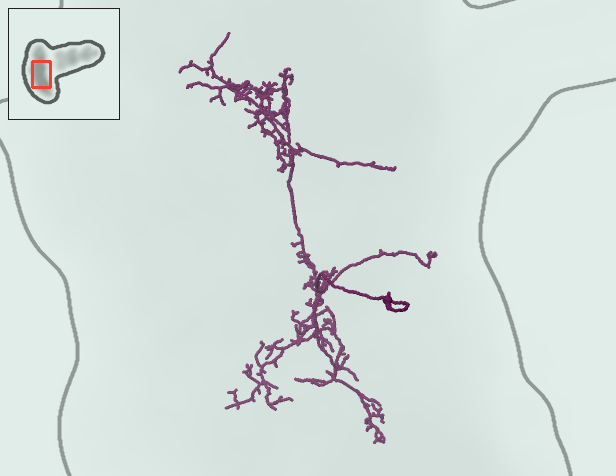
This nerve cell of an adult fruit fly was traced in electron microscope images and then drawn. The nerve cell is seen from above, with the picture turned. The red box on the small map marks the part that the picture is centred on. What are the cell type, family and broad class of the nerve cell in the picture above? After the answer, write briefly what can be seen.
Its cell type is CB3870. The family is hemilineage DM1_antero_ventral. This is a central-brain intrinsic neuron. Dozens of branch ends can be seen. In this view it is taller than it is wide.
